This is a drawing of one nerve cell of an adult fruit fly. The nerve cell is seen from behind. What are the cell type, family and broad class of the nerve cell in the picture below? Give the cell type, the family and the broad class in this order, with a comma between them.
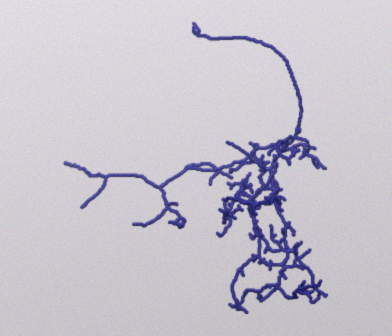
CB1636, hemilineage SMPp&v1_posterior, central-brain intrinsic neuron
